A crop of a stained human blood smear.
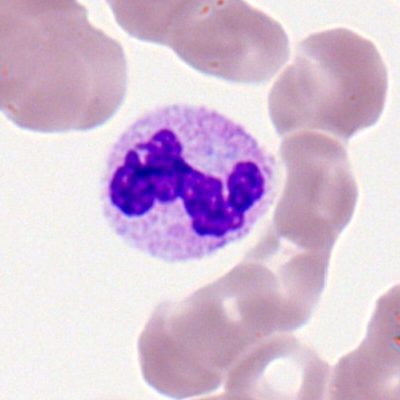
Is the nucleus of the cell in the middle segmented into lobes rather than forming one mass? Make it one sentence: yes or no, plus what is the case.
Yes, into two or more lobes the nucleus of this cell is divided.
